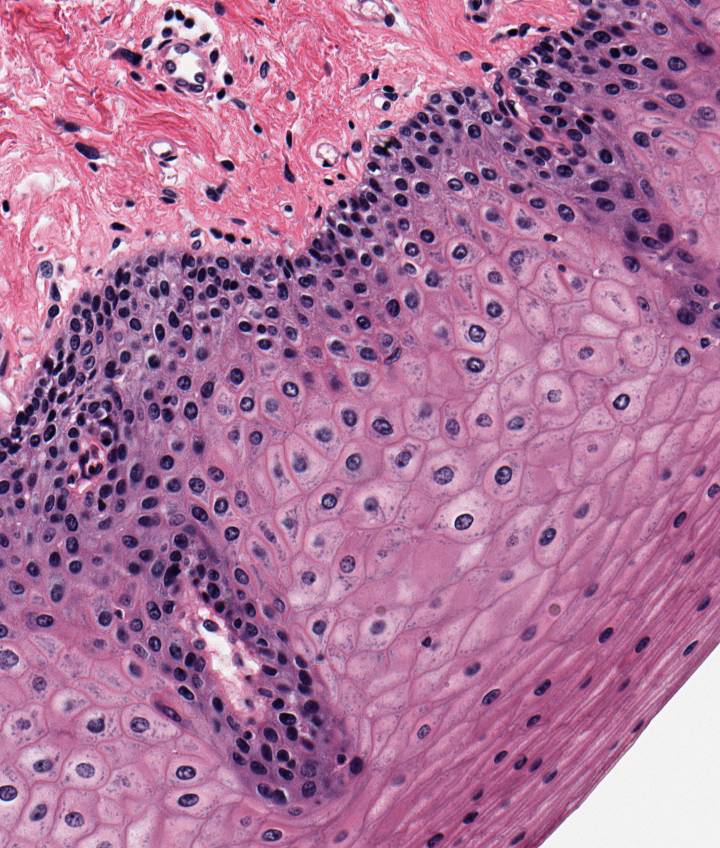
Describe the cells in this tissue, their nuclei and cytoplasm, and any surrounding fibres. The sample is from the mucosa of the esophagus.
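So, a stratified squamous epithelium, its cells becoming flatter toward the surface at the lower right. Along the boundary with the connective tissue sit basal cells with dark, crowded nuclei. The middle layers hold large polygonal cells, pale clear cytoplasm, distinct borders. And the superficial cells on the lower-right edge keep flat, elongated nuclei parallel to the surface.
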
